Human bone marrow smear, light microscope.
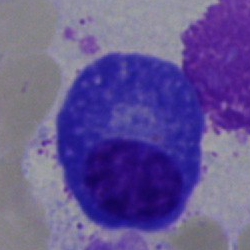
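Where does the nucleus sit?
Eccentrically, in the lower part of the cell.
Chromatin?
Dark purple, condensed.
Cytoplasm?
Abundant, deep blue, with a paler zone just above the nucleus.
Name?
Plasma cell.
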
